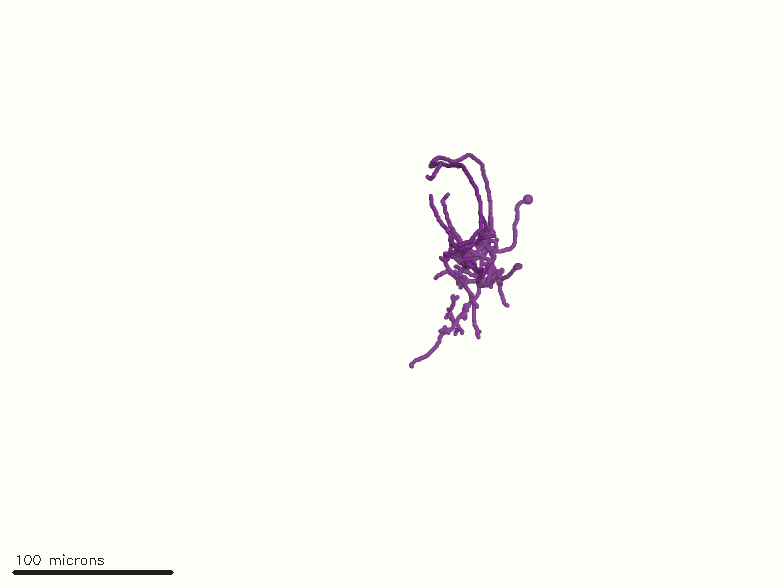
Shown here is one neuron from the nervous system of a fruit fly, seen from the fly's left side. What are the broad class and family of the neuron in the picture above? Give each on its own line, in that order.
central-brain intrinsic neuron
hemilineage VPNp&v1_posterior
